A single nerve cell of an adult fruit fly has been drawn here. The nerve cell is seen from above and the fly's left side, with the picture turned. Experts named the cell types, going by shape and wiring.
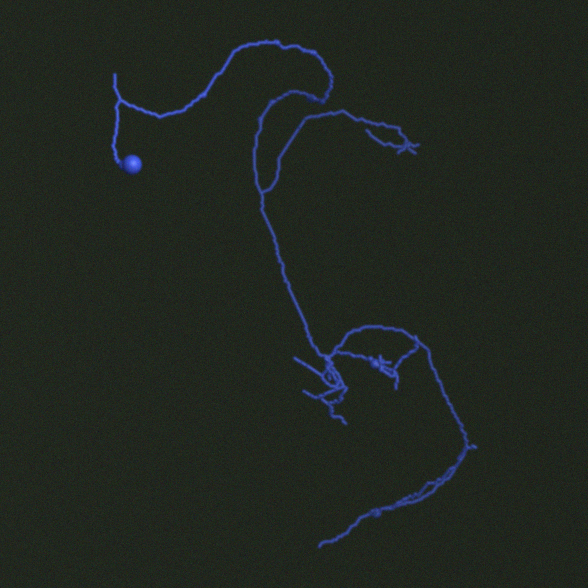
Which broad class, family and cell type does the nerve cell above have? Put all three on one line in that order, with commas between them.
central-brain intrinsic neuron, FS, FS3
